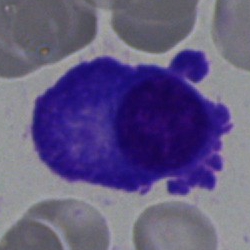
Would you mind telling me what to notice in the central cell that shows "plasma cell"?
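First thing I notice: the cell is wider than it is tall, and small rounded knob-like blebs stand out from its right-hand edge. Its cytoplasm is abundant and stains deep blue. Within that cytoplasm, a paler zone lies to the left of the nucleus.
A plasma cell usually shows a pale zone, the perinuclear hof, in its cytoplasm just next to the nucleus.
So this paler zone fits a plasma cell.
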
